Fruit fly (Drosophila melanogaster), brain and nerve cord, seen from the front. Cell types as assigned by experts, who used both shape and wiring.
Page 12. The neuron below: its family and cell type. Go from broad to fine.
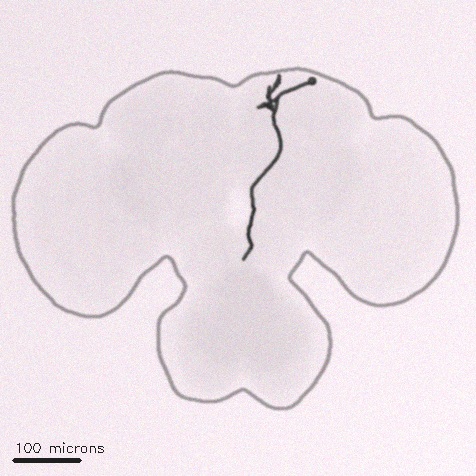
DNES; DNES1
